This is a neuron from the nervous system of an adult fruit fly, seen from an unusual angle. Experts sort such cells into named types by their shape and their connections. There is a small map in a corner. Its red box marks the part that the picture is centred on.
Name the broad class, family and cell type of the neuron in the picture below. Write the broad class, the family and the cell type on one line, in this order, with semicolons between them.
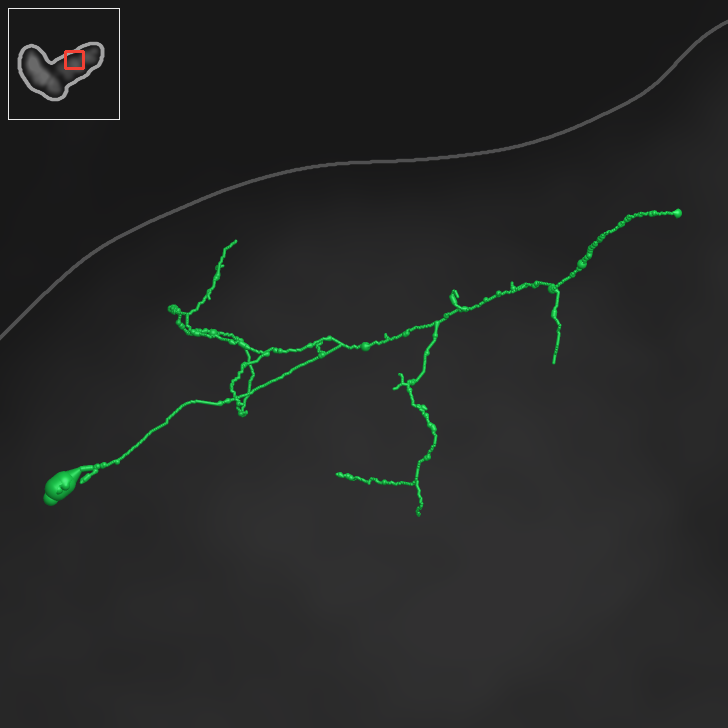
motor neuron of the nerve cord; hemilineage 15B; MNml76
